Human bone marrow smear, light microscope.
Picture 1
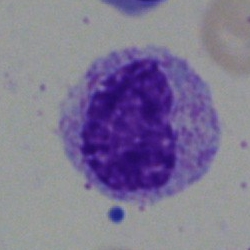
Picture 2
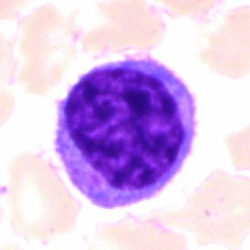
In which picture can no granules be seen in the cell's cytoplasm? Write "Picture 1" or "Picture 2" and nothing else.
Picture 2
